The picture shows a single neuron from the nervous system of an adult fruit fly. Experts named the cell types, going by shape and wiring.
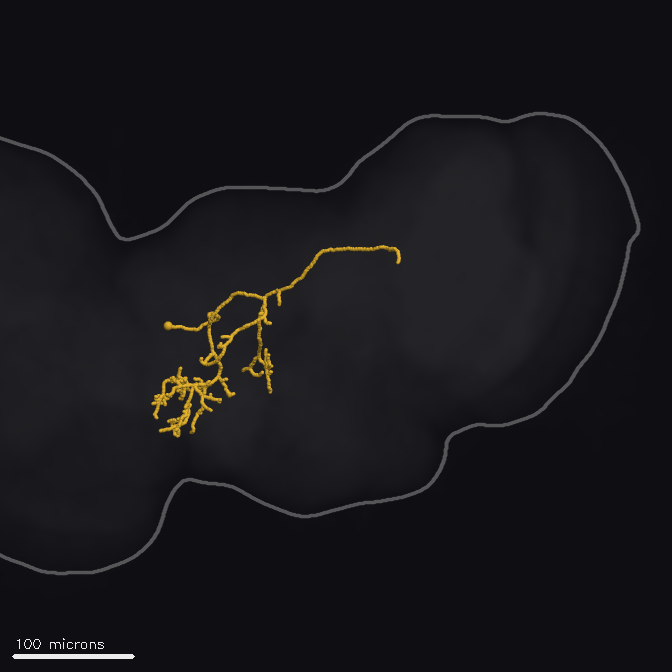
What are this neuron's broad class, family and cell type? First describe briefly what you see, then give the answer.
Its cell body lies on the left of the picture. By the scale bar it is about 200 microns wide in this view. Its broad class is central-brain intrinsic neuron. Its family is hemilineage VLPd1. Its cell type is AVLP050.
